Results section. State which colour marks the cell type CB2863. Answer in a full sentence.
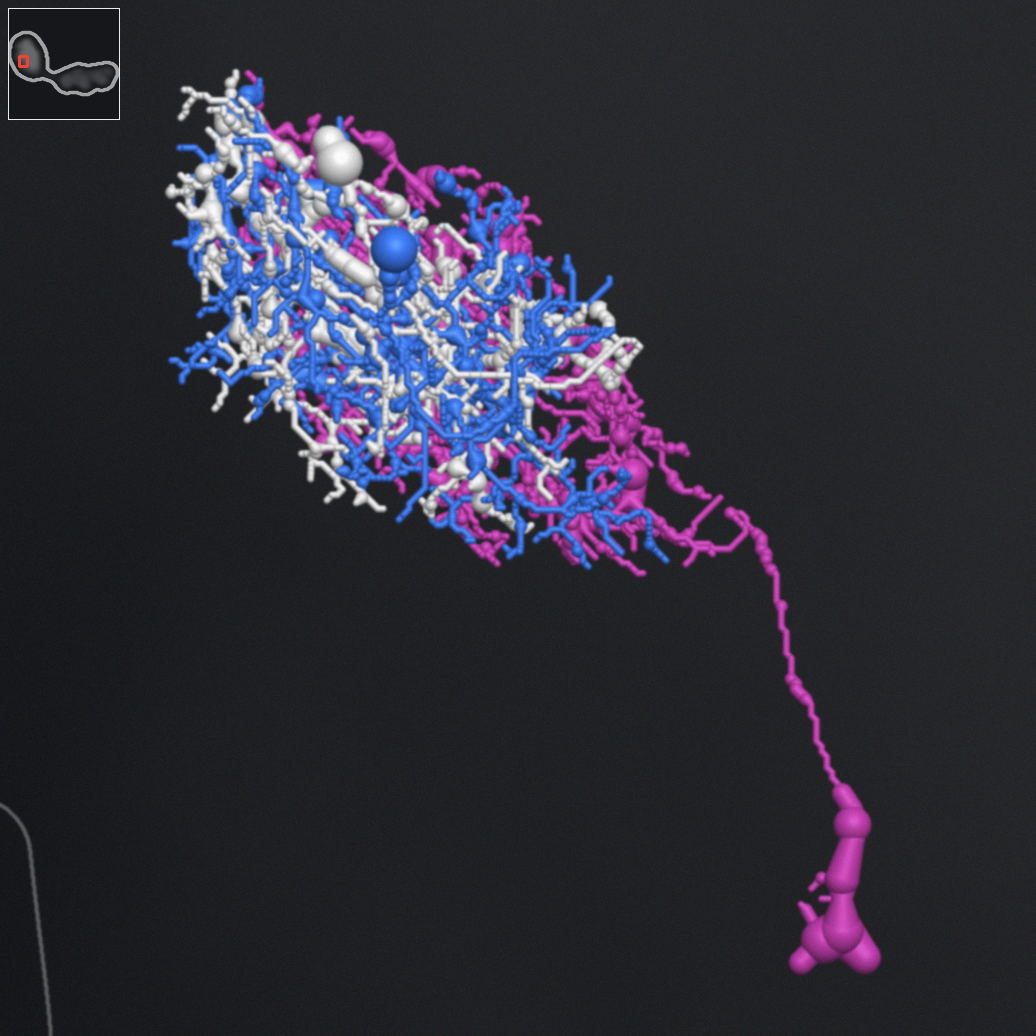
The colour is blue.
